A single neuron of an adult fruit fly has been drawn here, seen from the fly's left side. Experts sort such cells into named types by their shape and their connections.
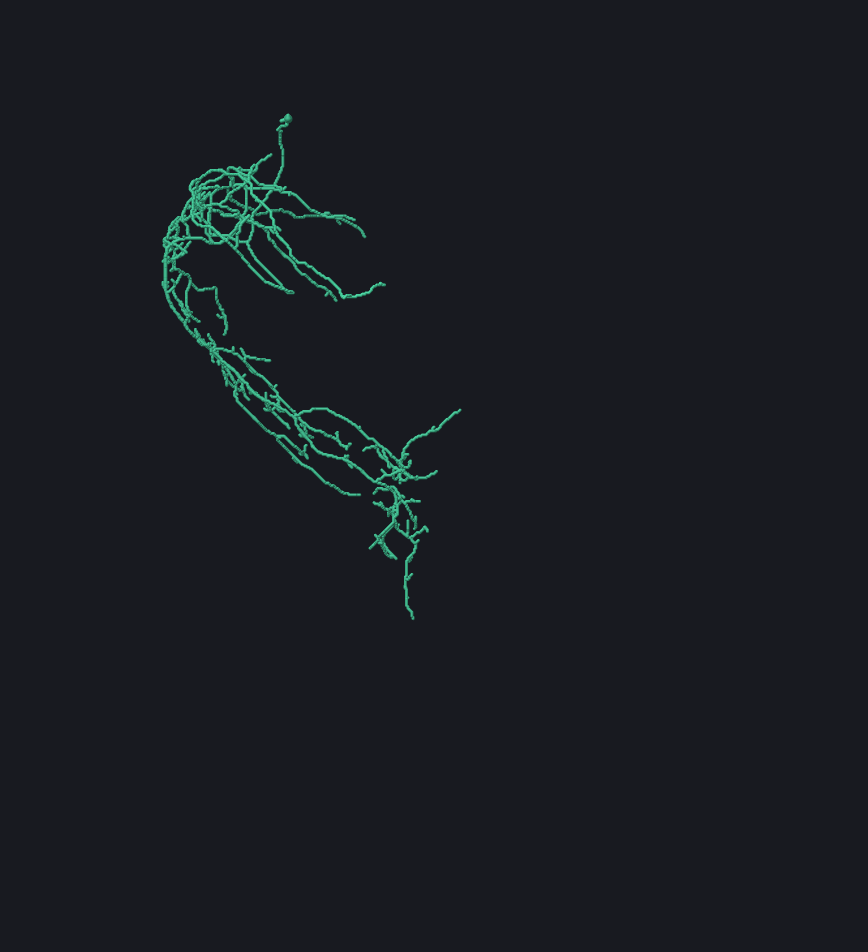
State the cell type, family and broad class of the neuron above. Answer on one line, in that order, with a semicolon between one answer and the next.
CRE039; hemilineage SMPad3; central-brain intrinsic neuron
